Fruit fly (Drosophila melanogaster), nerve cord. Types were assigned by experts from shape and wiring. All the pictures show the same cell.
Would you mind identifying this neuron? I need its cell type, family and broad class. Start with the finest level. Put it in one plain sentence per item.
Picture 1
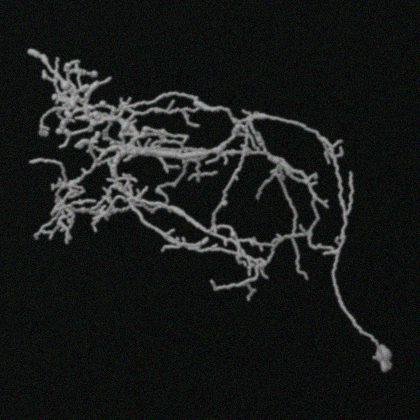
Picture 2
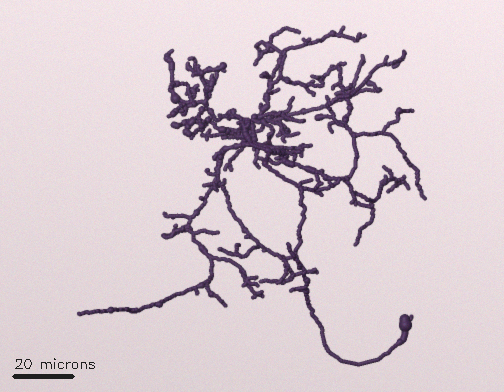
Type IN03B057 of hemilineage 03B, a nerve-cord intrinsic neuron.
